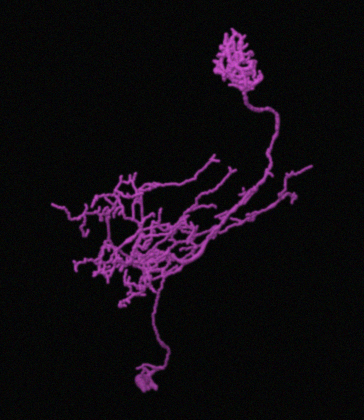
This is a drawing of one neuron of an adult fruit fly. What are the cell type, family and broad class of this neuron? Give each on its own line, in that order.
LNO1
class CX
central-brain intrinsic neuron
